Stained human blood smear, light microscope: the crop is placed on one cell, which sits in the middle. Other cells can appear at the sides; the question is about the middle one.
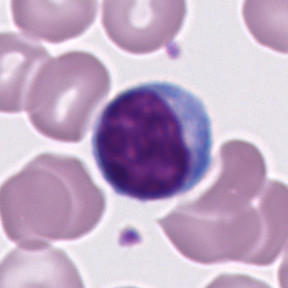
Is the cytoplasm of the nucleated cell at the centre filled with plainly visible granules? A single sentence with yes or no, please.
No, its cytoplasm is free of any visible granules.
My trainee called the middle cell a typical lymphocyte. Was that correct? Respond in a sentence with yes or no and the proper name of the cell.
Yes, the cell found in the middle is a typical lymphocyte.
